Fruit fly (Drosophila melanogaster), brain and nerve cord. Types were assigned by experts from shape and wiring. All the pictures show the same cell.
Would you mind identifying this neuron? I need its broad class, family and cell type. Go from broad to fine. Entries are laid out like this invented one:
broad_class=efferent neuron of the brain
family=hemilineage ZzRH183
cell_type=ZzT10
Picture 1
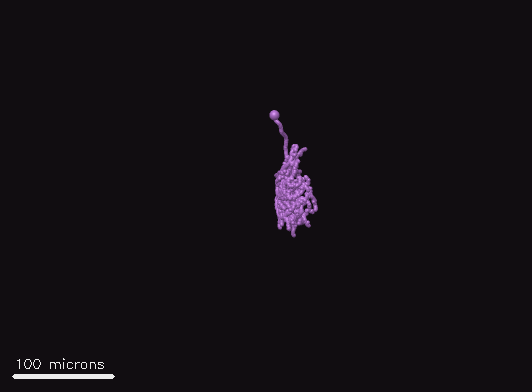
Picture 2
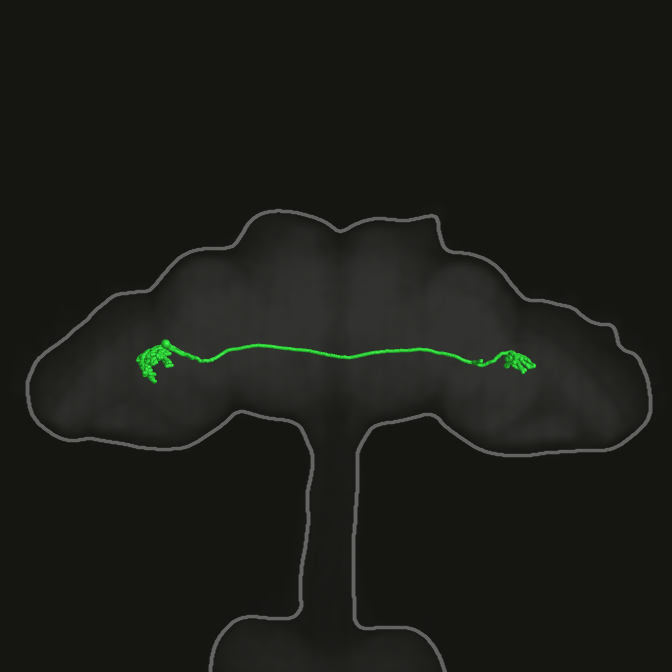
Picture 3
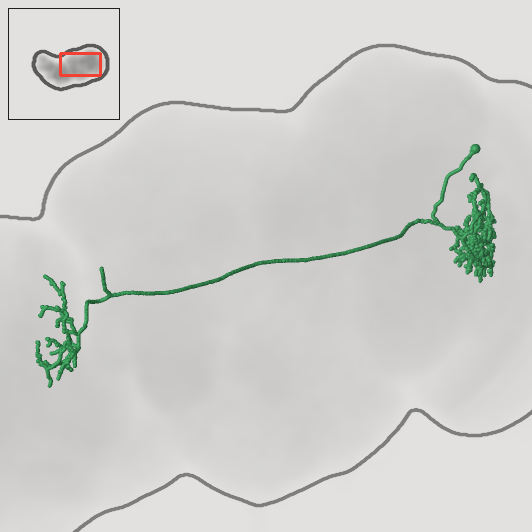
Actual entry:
broad_class=optic-lobe intrinsic neuron
family=hemilineage VPNp1_lateral
cell_type=LC14a-2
